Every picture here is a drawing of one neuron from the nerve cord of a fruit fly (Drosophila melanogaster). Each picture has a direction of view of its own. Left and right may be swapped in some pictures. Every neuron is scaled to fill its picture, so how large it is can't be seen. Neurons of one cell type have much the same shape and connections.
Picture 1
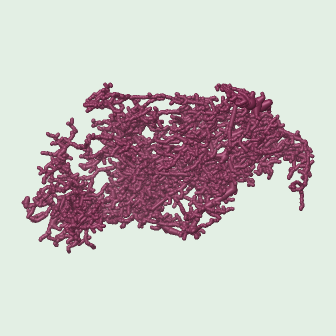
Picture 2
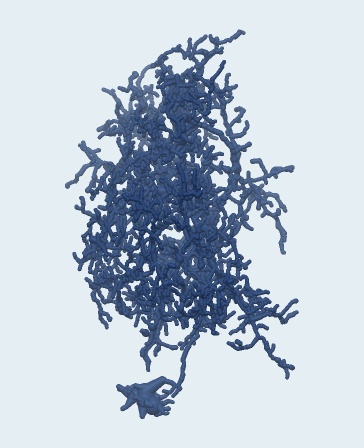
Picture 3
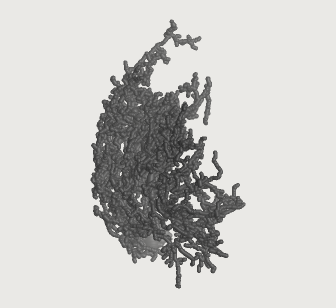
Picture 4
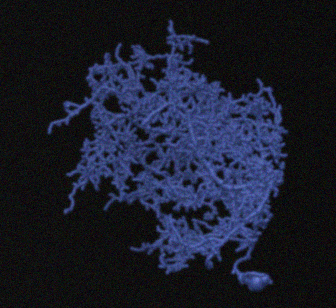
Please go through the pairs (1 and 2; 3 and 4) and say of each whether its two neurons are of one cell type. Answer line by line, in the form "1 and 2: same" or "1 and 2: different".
1 and 2: same
3 and 4: different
